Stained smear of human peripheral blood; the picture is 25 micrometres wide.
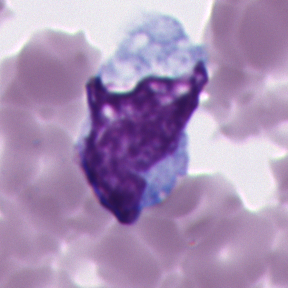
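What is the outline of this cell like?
It is irregular rather than round.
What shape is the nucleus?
It is angular and tapers to a point at its lower end.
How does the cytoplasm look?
It looks foamy, with many small pale spots, and no distinct granules are seen in it.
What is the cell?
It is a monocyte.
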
